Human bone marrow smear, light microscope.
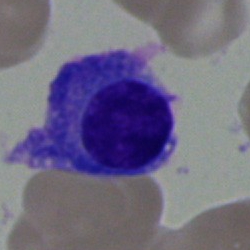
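Plasma cell, central cell of a stained human bone marrow smear. Nucleus off-centre, toward the right. Chromatin dense, dark purple throughout. Cytoplasm abundant, deep blue; a pale pinkish tag projects from its top edge.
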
